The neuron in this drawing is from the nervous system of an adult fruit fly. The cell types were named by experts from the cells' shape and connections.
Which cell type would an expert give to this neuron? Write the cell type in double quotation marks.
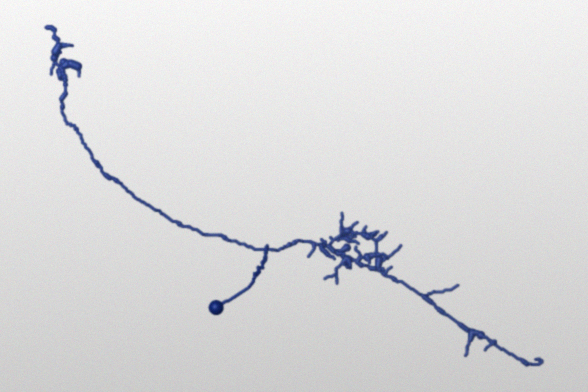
"T2a"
